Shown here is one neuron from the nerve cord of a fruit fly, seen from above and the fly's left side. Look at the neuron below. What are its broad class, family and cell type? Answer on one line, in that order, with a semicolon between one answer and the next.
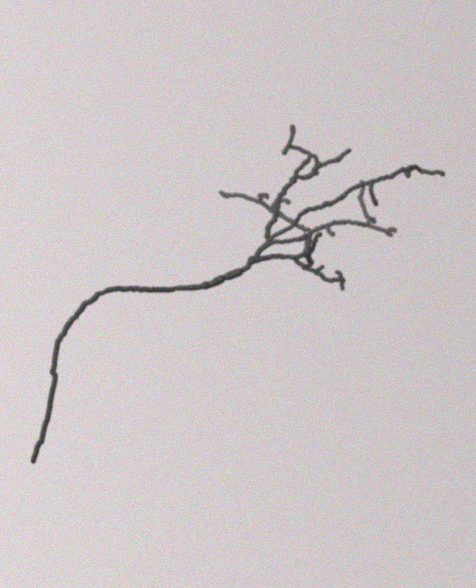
sensory neuron entering the nerve cord; class mechanosensory proprioceptive; SNpp10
